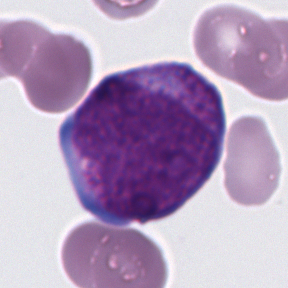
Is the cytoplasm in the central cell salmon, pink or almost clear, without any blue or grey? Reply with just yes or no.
No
